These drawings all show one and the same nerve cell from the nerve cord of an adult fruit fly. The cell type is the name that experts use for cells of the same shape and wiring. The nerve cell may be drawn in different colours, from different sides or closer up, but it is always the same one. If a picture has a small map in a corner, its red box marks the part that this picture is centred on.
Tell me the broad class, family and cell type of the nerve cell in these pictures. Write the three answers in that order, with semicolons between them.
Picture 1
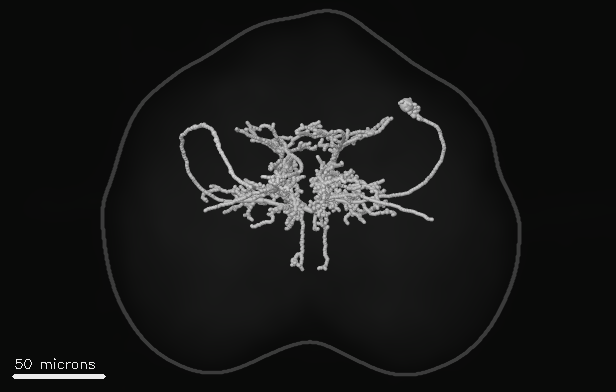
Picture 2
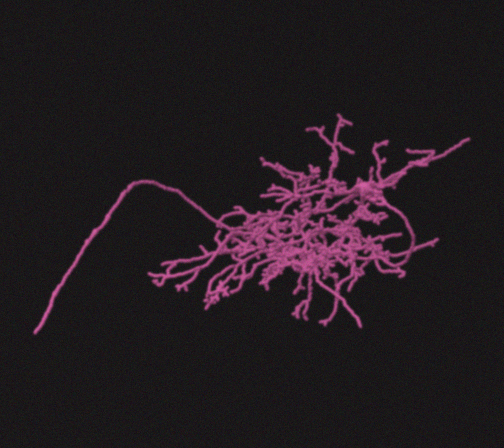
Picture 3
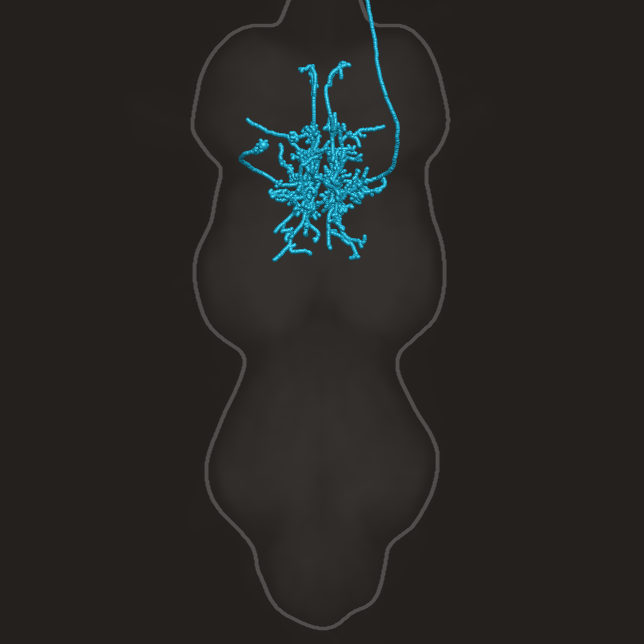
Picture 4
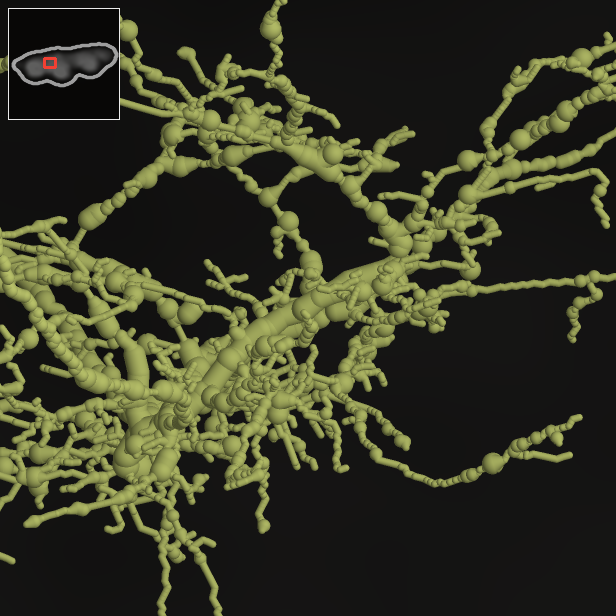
ascending neuron; hemilineage 19B; AN19B017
